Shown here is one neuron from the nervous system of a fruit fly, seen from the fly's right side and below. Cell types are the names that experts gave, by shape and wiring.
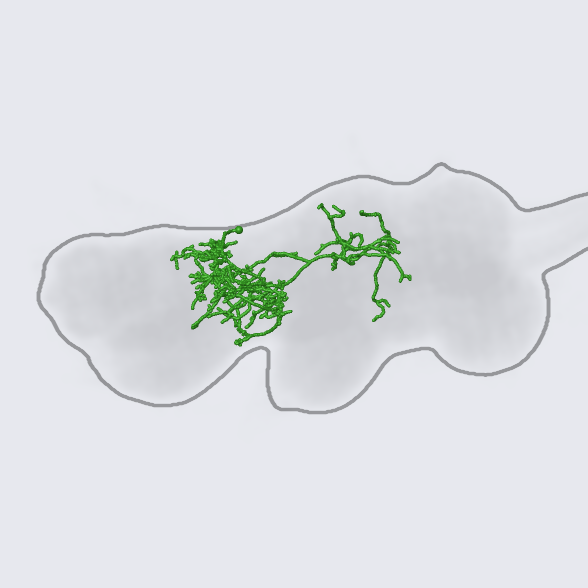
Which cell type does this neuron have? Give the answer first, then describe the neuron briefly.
Its cell type is IN18B035. It is a nerve-cord intrinsic neuron. Its cell body lies in the middle of the picture. In this view it is wider than it is tall.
